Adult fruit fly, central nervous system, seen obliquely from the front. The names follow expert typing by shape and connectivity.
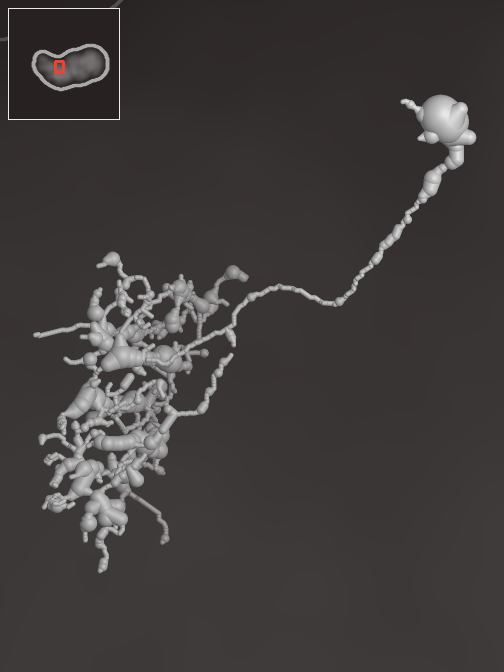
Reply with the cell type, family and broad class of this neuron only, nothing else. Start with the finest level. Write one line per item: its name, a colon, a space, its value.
cell type: Dm9
family: Dm
broad class: optic-lobe intrinsic neuron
